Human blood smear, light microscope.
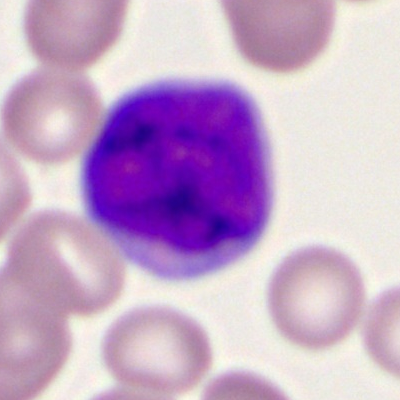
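Myeloblast, the central cell. Its outline strikes me as roughly round, though a few sides are flattened and slightly angular. The nucleus is one unlobed mass filling most of the cell, and what cytoplasm I can see is a pale blue-lilac. I find no clear vacuoles anywhere in the cell.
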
